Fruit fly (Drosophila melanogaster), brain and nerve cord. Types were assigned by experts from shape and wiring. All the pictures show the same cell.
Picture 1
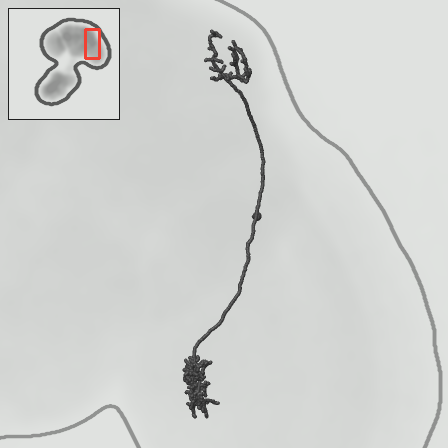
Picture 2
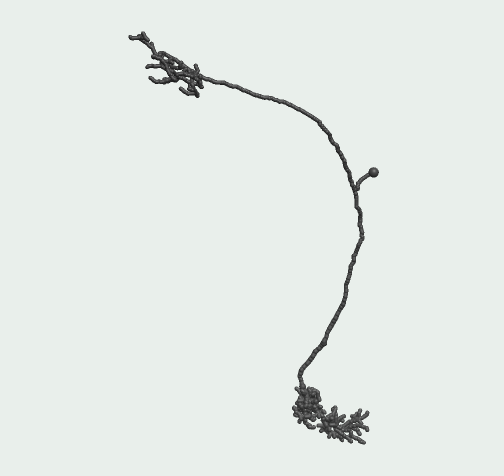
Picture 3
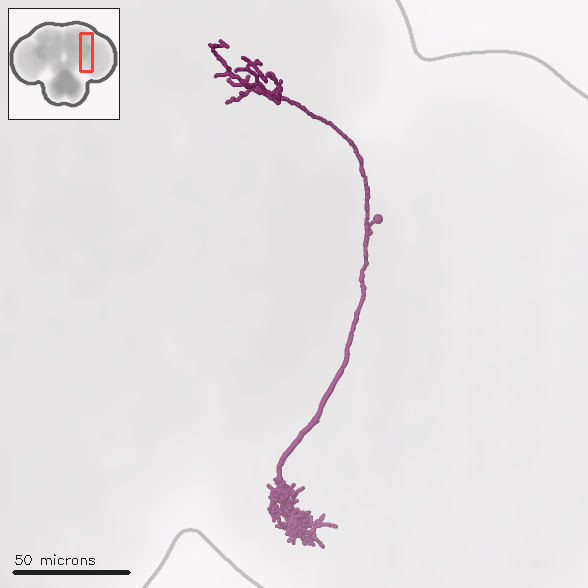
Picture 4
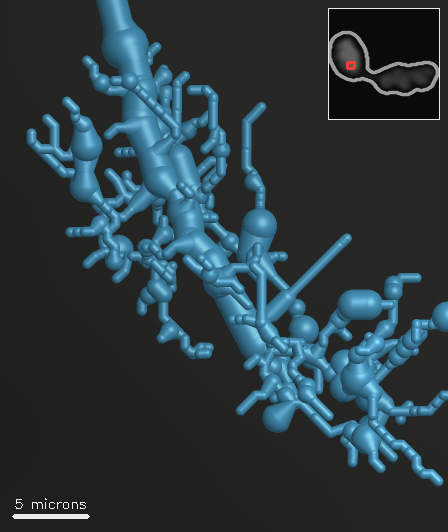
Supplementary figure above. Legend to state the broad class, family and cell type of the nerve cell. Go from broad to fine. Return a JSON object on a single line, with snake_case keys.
{"broad_class": "visual projection neuron", "family": "hemilineage VPNd2", "cell_type": "LC10d"}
